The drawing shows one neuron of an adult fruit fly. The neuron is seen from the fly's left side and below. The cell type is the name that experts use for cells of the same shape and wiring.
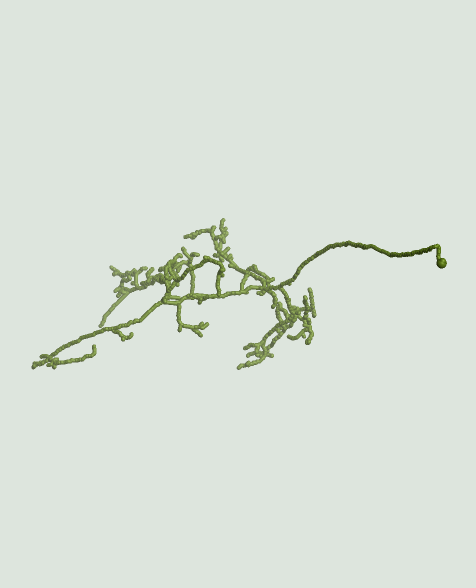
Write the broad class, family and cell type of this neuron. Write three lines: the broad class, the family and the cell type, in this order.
central-brain intrinsic neuron
hemilineage DM6_posterior
CB2059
